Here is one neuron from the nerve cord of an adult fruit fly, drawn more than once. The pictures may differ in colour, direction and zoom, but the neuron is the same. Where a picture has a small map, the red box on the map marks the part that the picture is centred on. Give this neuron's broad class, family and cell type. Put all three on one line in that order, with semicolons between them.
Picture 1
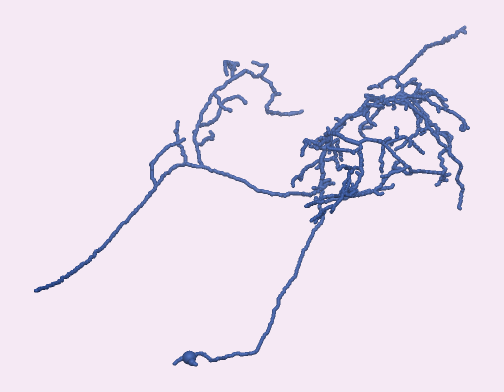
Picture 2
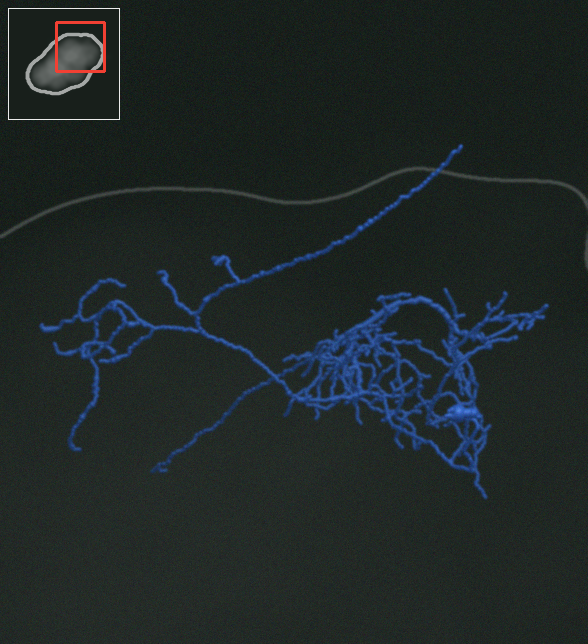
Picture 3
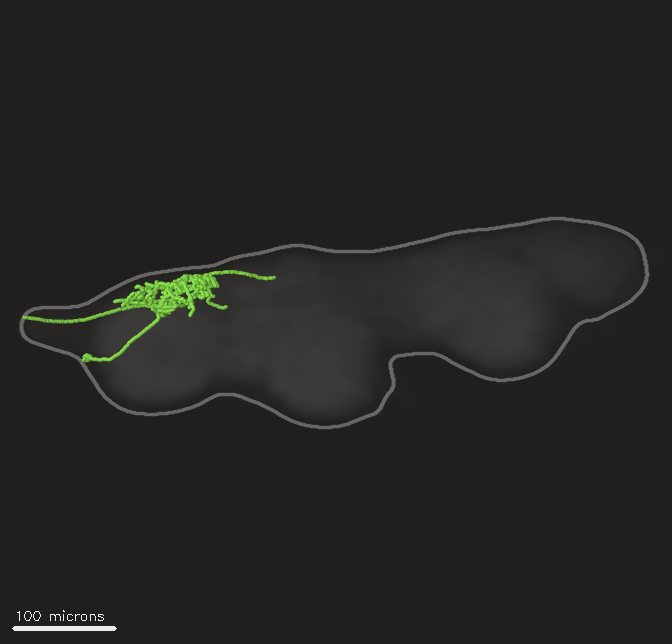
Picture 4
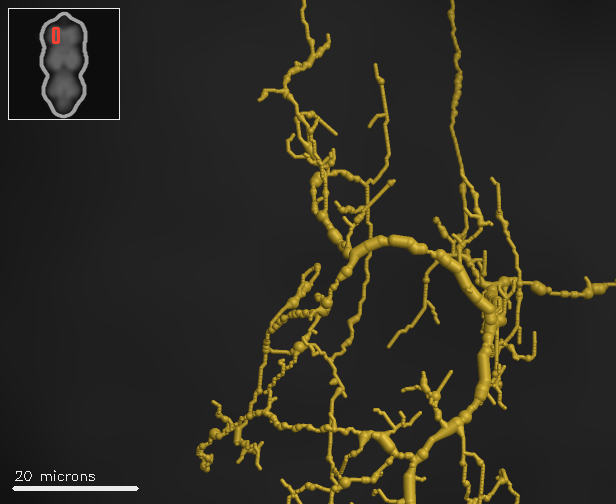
ascending neuron; hemilineage 07B; AN07B049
